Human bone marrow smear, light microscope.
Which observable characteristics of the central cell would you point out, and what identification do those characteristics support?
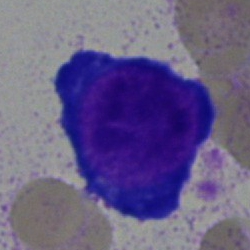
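Irregular rather than round, the cell outline bulges into several blunt, rounded protrusions. Within the nucleus the chromatin is fine and evenly spread, without coarse clumps. The cytoplasm stains a deep, intense blue. It is a proerythroblast.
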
